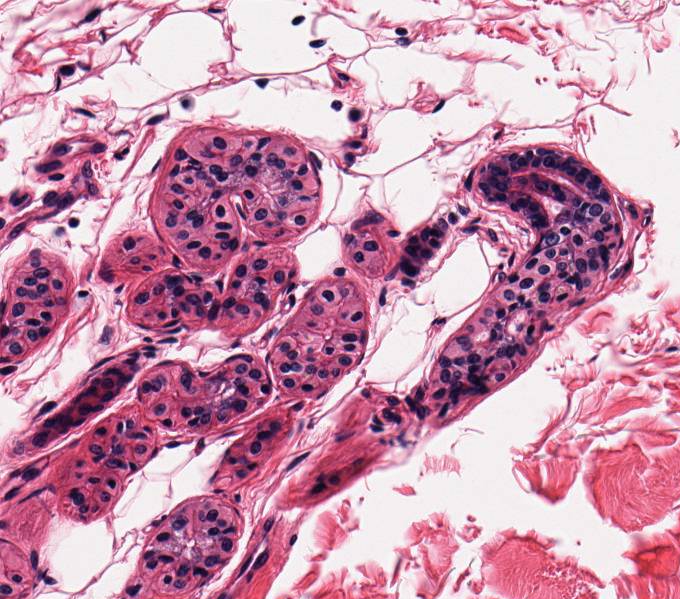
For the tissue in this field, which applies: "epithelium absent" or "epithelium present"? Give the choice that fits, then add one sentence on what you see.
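Epithelium present. Rounded epithelial units cluster in the left half of the field, and a single elongated, curved epithelial structure runs diagonally toward the upper right.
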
